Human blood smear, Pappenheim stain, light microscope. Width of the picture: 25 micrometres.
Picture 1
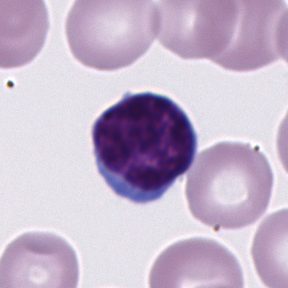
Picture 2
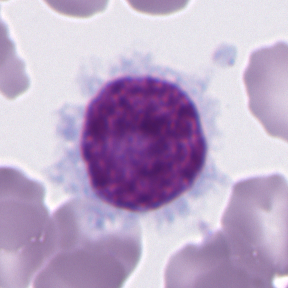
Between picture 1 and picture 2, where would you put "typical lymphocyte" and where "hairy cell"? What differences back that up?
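Picture 1 is the typical lymphocyte, and picture 2 is the hairy cell. In the first, the round nucleus is about 9 micrometres across in a cell of about 10 micrometres, so it fills about 80% of the cell's area. That nucleus stains deep purple, its chromatin is coarse and clumped, and no nucleoli are visible. What cytoplasm there is shows mainly as a crescent along the lower edge of the cell. In the second, by contrast, pale greyish blue cytoplasm forms a rim around the whole nucleus.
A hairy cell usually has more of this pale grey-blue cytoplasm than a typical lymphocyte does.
The outer edge of the hairy cell is also fringed all round with many fine hair-like projections, and no reddish-purple granules are seen in its cytoplasm.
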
